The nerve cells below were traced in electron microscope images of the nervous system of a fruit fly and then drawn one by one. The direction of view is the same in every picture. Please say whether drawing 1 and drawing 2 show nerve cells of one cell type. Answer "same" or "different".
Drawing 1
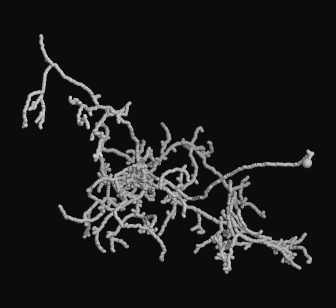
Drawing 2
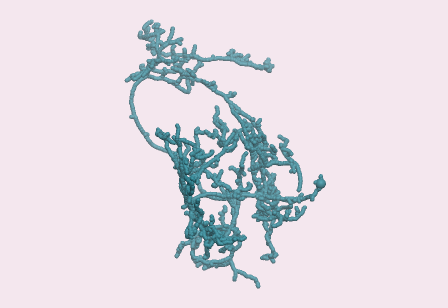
different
